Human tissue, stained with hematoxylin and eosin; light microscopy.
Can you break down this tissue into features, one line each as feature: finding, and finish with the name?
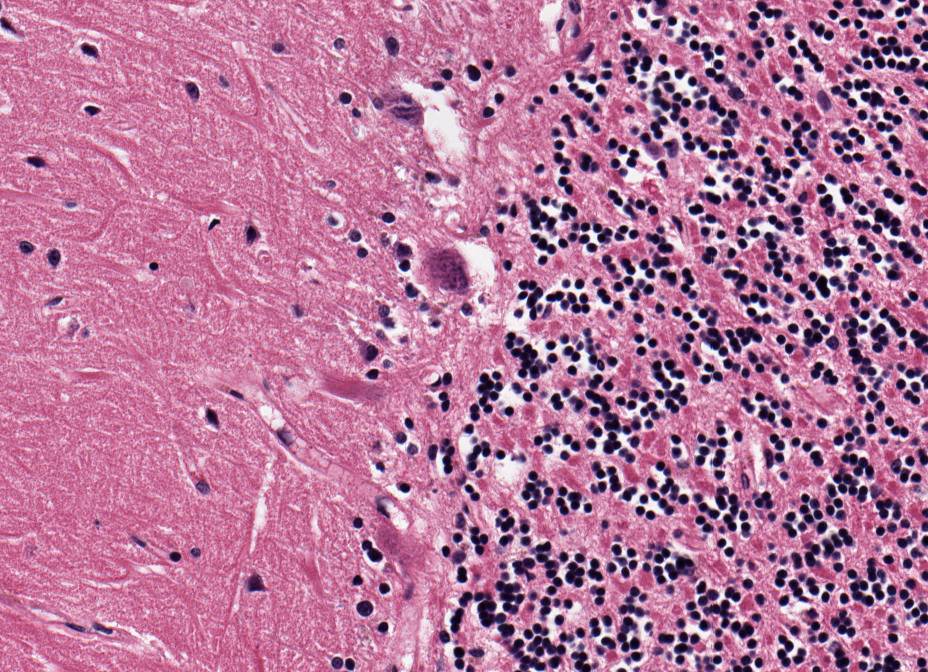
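Layout: pale pink fibrillar zone on the left, densely cellular zone on the right
Nuclei: right zone crowded with small, round, dark-staining nuclei, scant visible cytoplasm
Clusters: in the right zone, dark nuclei grouped, separated by small pink fibrillar areas without nuclei
Boundary: look for a few large neurons with abundant purplish granular cytoplasm
Name: cerebellum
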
